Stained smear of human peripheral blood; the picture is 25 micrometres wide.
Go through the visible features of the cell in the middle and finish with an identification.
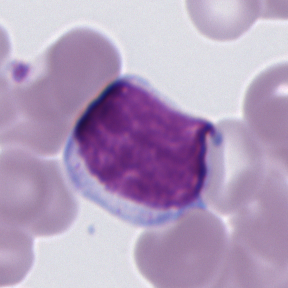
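The cell measures about 14 micrometres across. Its nucleus is angular, roughly four-sided with fairly straight edges, and occupies about 70% of the cell's area. The chromatin is dark purple and coarse, with darker clumps. The pale blue cytoplasm forms a wider crescent along the lower-left side and is very thin along the top. This is a large granular lymphocyte.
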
